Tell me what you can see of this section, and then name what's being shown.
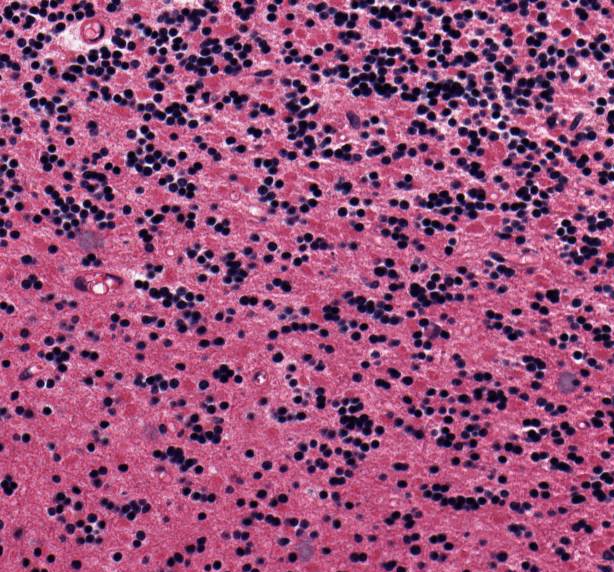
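Small dark nuclei fill the whole field in a finely fibrillary pink background. Each is round, dense and blue-black, with little or no cytoplasm visible around it. Scattered among them are a few faint, pale grey-blue rounded bodies, larger than the dark nuclei, such as at the left middle and lower right. This is cerebellum.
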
